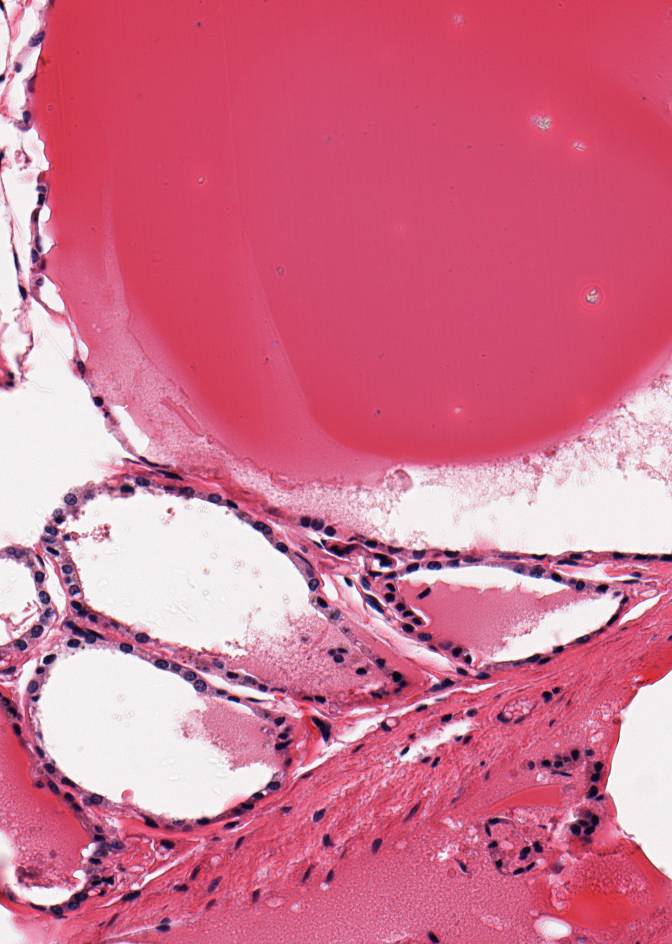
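Thyroid. Upper half: a large space of smooth, evenly pink material takes up most of it, lined along its left edge by a single layer of flattened cells with thin, dark nuclei. Lower part: several smaller rounded to oval spaces, each lined by a single layer of cuboidal epithelial cells with small, round, darkly stained nuclei.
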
